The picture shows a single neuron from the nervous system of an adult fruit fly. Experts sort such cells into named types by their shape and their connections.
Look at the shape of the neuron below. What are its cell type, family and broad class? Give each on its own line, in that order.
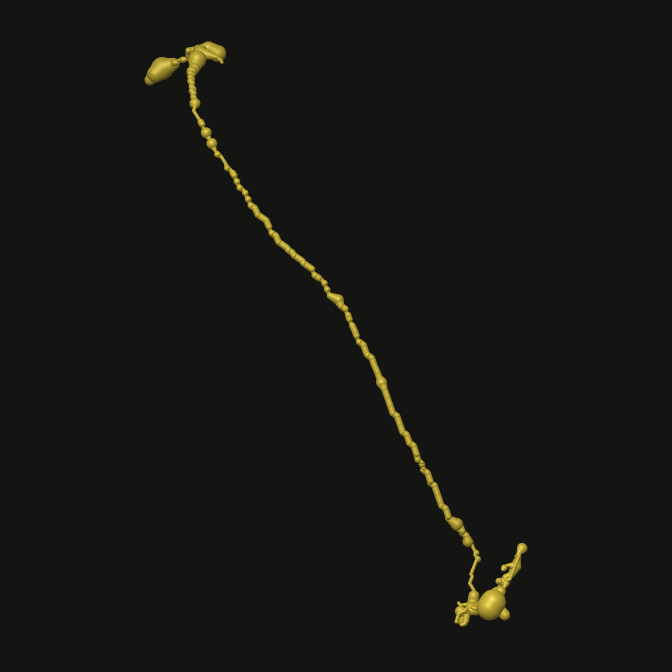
L1
L
optic-lobe intrinsic neuron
